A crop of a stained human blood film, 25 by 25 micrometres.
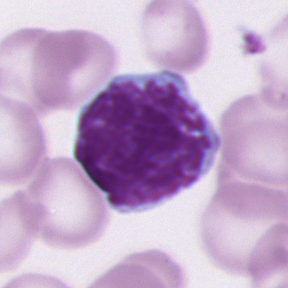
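typical lymphocyte, central cell, stained peripheral blood smear. Chromatin dark purple, coarsely clumped. No nucleoli visible. Cytoplasm a thin rim around the nucleus, free of granules.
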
